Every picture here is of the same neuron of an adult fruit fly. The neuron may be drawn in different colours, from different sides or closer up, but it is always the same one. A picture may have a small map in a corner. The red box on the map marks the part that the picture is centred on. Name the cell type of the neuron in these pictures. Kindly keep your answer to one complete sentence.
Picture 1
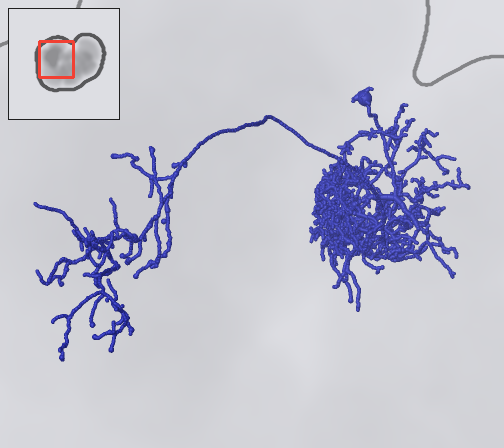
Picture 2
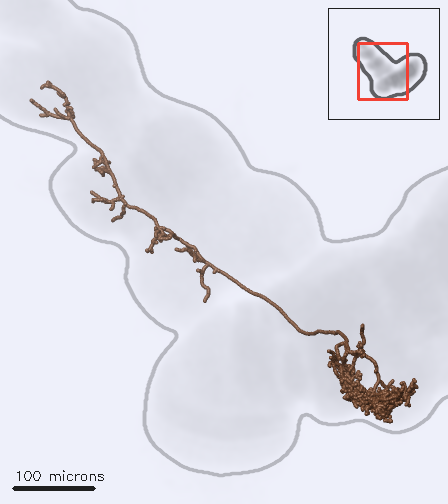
This neuron belongs to the cell type DNg38.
